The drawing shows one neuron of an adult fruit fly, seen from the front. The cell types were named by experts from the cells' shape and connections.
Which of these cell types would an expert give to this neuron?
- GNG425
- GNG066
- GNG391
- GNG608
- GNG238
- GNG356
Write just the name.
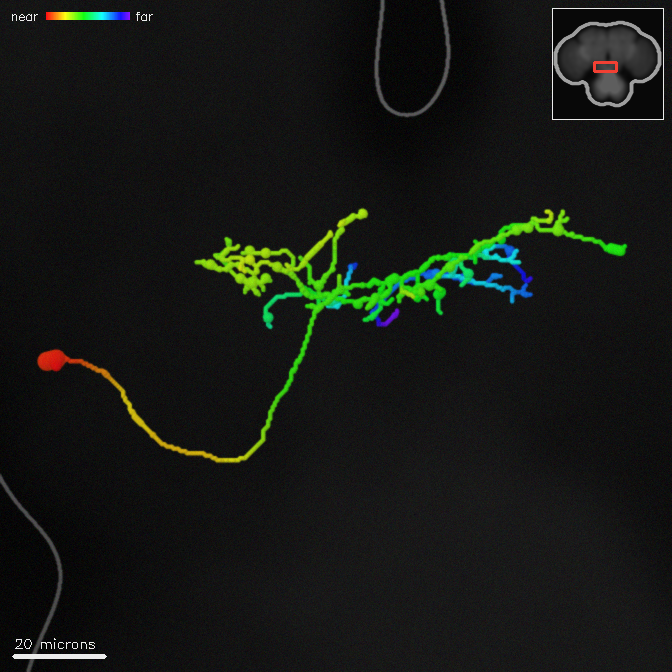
GNG425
